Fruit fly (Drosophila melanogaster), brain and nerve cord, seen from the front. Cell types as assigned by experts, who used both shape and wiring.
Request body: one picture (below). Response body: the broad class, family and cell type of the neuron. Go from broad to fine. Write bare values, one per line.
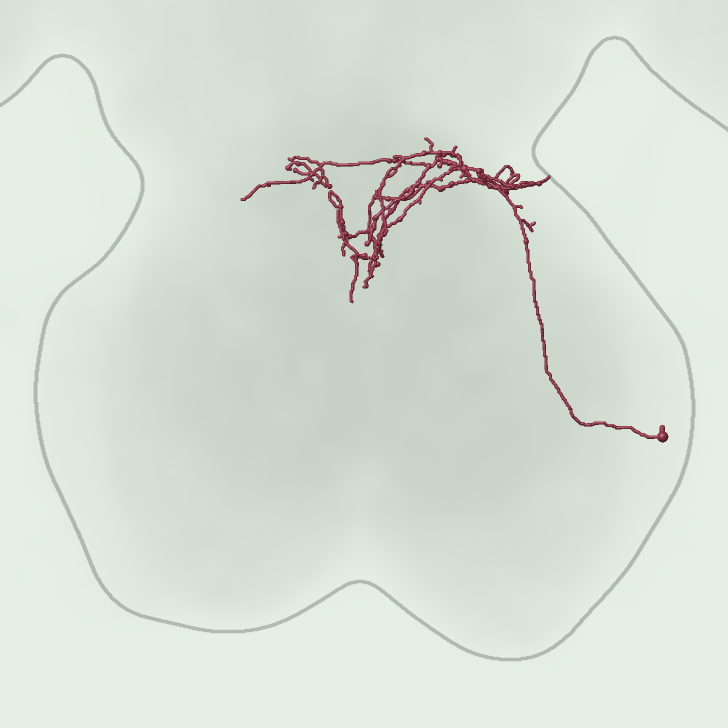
nerve-cord intrinsic neuron
hemilineage 03B
IN03B054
